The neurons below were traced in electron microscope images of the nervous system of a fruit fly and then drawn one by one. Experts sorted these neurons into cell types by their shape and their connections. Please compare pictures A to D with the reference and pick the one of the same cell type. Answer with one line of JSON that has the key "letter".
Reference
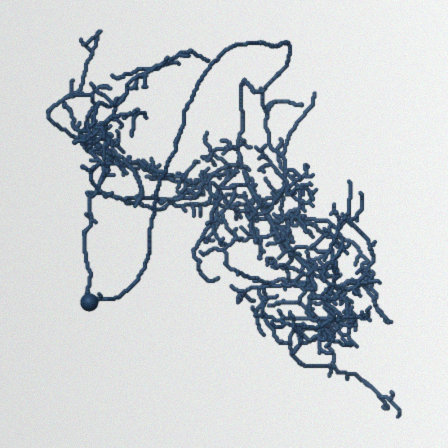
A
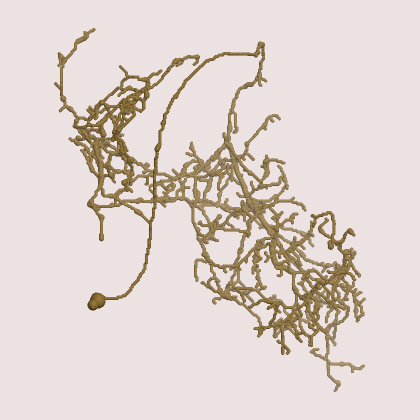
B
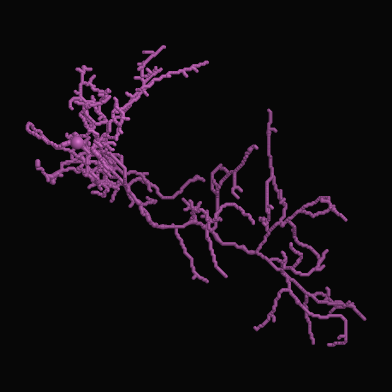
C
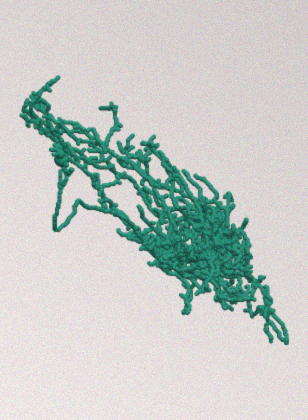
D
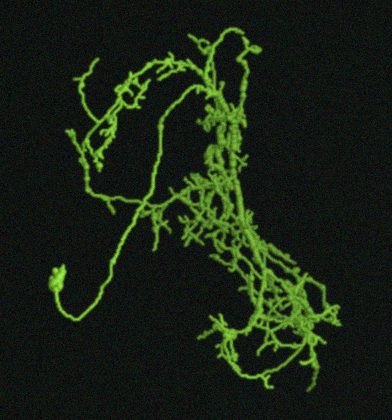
{"letter": "A"}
